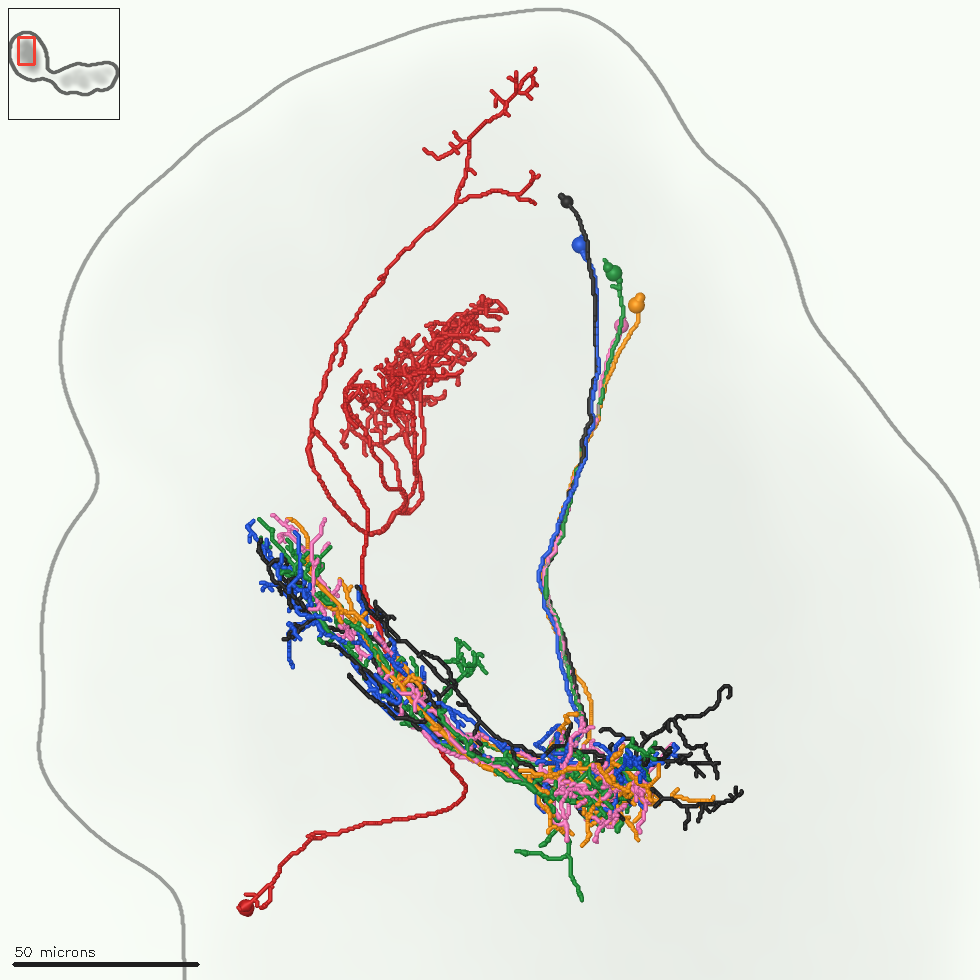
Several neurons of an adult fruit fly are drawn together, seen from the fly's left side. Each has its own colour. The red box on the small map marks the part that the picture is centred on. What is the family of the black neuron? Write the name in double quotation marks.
"hemilineage DM1_antero_ventral"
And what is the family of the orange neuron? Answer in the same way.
"hemilineage DM1_antero_ventral"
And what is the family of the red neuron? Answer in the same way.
"hemilineage LALv1_dorsal"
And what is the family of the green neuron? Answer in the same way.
"hemilineage DM1_antero_ventral"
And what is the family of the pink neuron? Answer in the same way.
"hemilineage DM1_antero_ventral"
